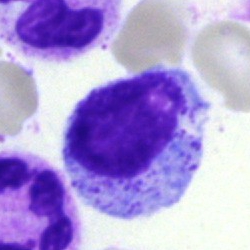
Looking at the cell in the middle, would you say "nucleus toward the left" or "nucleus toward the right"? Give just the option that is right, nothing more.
Nucleus toward the left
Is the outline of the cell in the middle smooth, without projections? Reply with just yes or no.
Yes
